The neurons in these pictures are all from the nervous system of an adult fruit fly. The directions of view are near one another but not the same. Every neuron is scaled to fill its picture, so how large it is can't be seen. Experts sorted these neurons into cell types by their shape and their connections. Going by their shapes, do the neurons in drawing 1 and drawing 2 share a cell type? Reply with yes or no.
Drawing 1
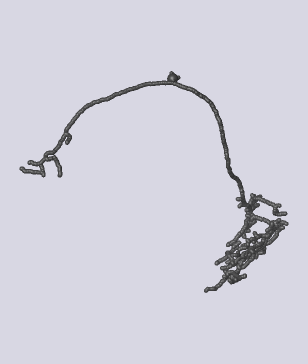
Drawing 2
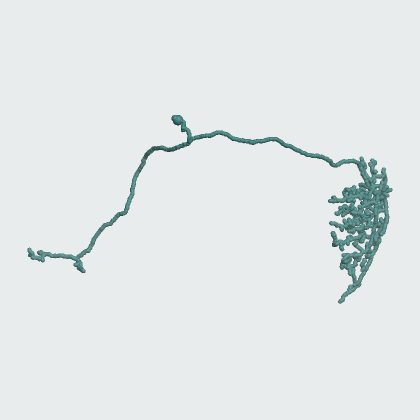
no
